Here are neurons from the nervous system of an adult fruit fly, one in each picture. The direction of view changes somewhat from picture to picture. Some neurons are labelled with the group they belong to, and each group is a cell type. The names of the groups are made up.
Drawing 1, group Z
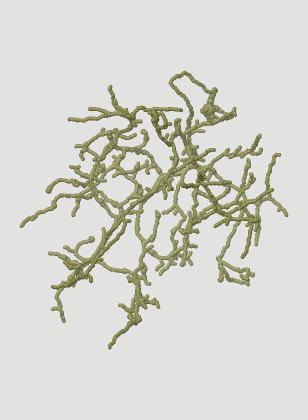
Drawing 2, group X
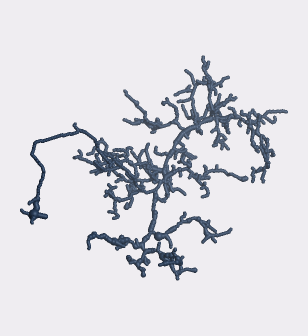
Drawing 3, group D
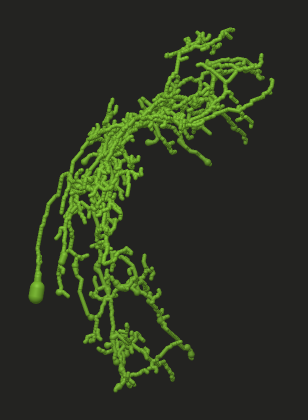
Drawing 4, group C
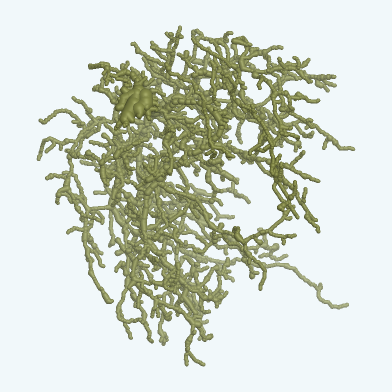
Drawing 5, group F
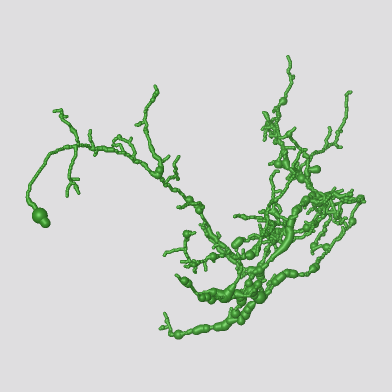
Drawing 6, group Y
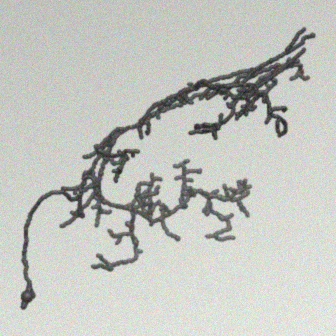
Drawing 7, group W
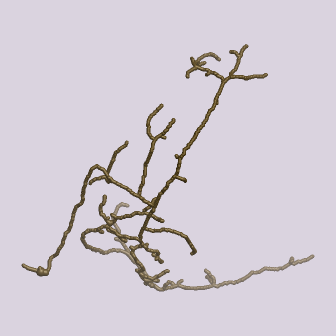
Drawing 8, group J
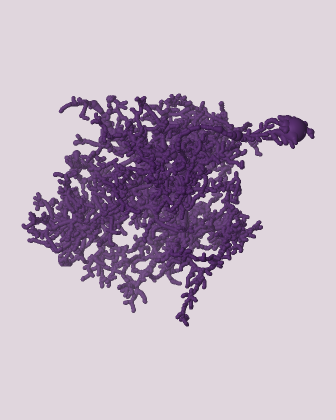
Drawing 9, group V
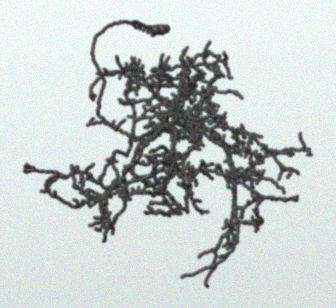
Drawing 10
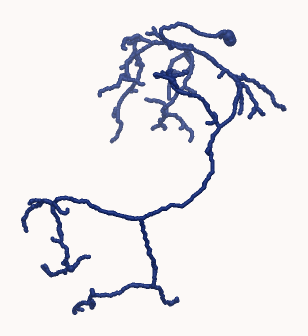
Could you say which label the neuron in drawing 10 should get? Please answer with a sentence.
It belongs to group W.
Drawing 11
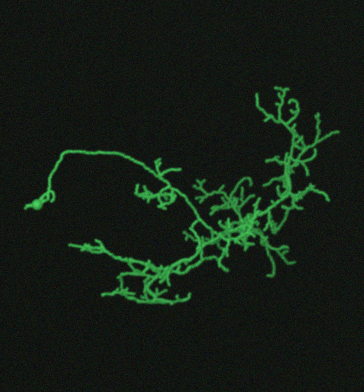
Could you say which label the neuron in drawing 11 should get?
It belongs to group X.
